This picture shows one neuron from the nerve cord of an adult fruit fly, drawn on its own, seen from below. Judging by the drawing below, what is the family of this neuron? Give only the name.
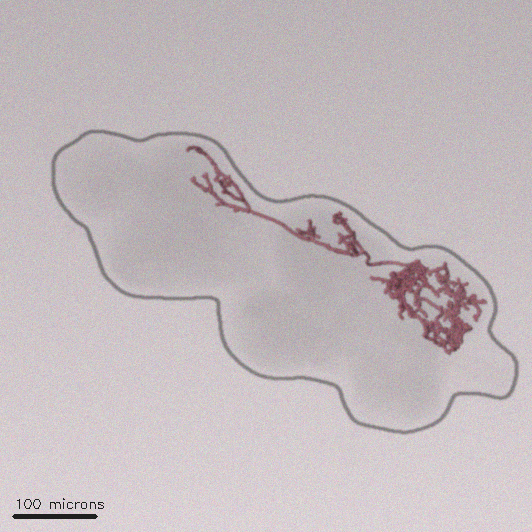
hemilineage 12A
